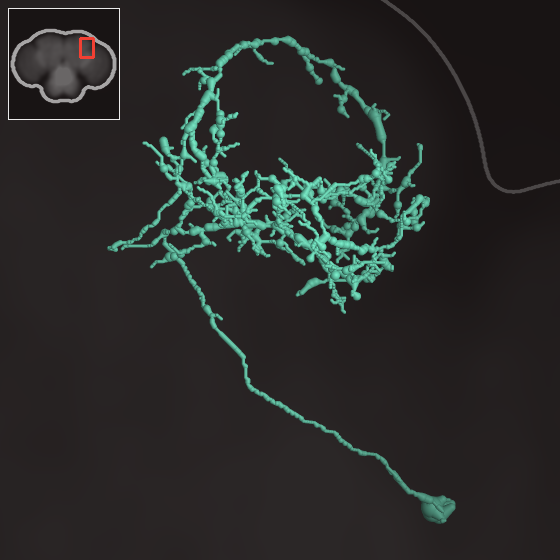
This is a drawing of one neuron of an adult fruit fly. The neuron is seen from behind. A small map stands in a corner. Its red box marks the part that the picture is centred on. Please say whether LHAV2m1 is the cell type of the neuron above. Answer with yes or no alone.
yes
